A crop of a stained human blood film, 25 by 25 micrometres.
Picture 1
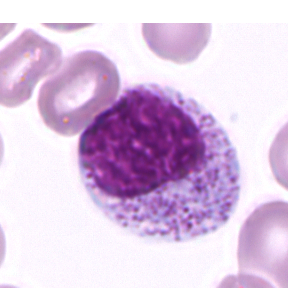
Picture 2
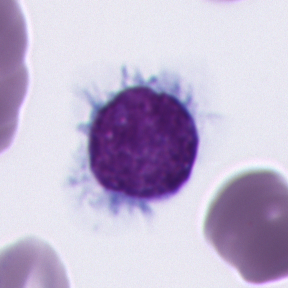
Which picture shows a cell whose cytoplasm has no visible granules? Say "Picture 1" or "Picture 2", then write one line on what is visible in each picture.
Picture 2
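In picture 1: Numerous dark purple granules are scattered throughout the cytoplasm.
In picture 2: No granules are visible in the cytoplasm.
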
